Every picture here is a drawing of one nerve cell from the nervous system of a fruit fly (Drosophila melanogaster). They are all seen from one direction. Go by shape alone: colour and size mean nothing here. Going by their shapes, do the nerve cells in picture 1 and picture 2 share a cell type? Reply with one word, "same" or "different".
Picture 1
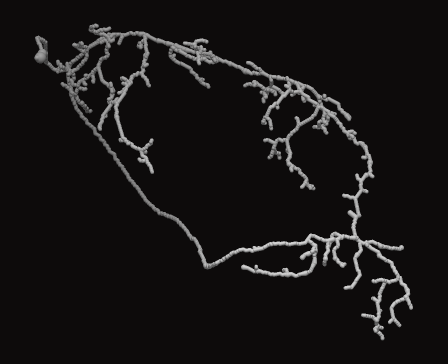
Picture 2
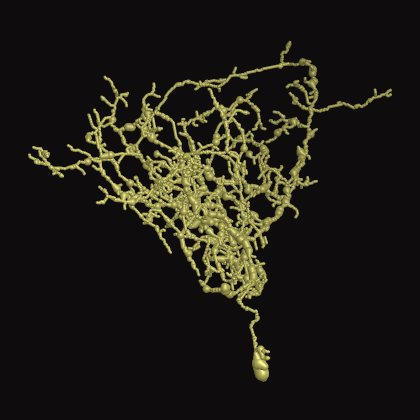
different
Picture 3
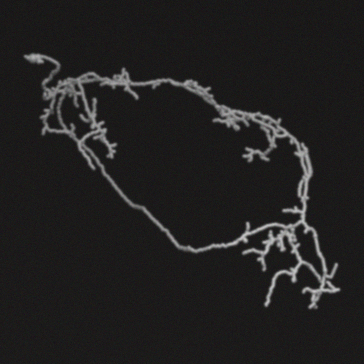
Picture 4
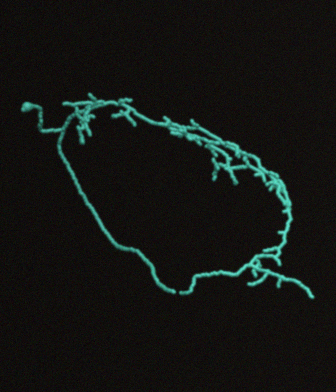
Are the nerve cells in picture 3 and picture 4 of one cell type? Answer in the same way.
same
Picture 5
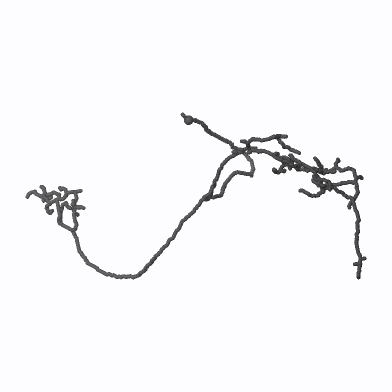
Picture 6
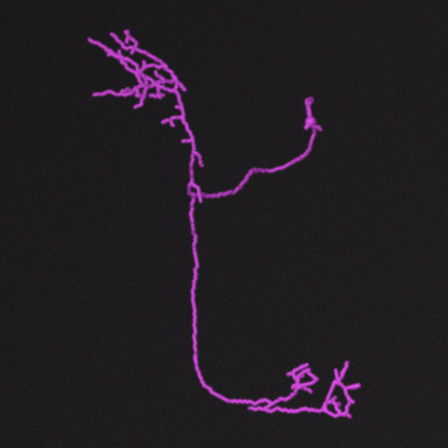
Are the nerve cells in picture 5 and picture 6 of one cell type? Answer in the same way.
same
